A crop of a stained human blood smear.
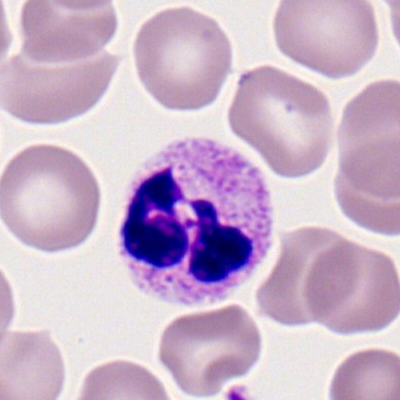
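Segmented neutrophil: the central cell on this stained human blood smear. You can see its nucleus split into two large lobes lying side by side, with no nucleoli showing. The cytoplasm is dotted with fine pink-purple granules, and the surface has no projections.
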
